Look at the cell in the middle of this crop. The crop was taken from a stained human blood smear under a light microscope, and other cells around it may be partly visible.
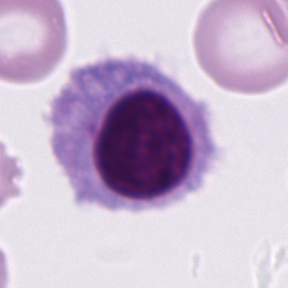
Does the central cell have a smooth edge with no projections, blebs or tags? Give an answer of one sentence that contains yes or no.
No, this cell has a rough edge, ragged or bearing projections, blebs or tags.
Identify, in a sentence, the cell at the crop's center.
To answer, the cell in the center of the crop is a hairy cell.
